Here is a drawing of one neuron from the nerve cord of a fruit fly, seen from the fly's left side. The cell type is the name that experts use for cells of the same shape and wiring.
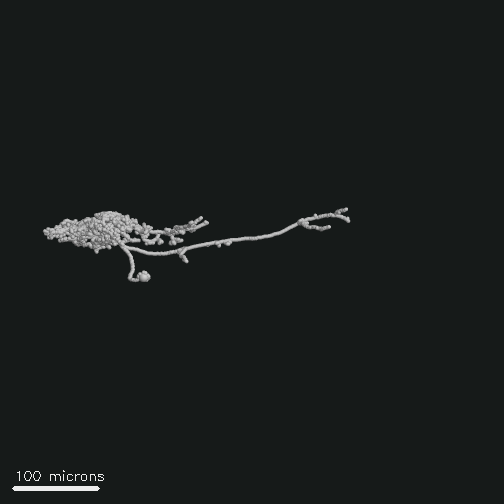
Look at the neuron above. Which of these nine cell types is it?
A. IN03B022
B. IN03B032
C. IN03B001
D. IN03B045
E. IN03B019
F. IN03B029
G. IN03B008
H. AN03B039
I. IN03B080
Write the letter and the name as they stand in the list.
A. IN03B022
